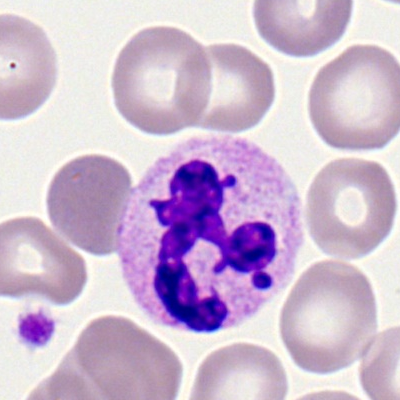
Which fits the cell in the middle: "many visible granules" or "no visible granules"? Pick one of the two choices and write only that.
Many visible granules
